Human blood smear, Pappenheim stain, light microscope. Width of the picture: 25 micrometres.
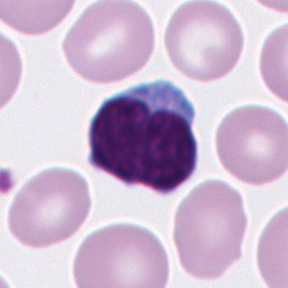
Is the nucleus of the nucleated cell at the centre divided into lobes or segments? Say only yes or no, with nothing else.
Yes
